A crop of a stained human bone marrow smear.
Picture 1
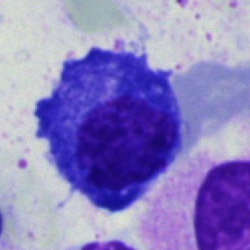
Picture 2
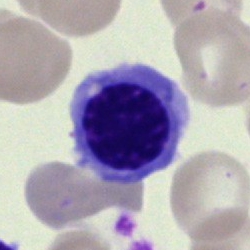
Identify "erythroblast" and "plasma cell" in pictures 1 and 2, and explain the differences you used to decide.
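The plasma cell is in picture 1; picture 2 holds the erythroblast. Outline: the plasma cell's is irregular, with small knobby projections along the left and upper edges, and the erythroblast's is roughly round with a slightly irregular, bumpy edge. Cytoplasm colour: the plasma cell's is deep blue.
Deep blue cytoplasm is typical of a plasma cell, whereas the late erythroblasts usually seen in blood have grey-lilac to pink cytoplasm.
Pale zone: in the plasma cell, a paler, mottled zone lies in the cytoplasm above and to the left of the nucleus.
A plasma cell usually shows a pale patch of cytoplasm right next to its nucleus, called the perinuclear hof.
Shared points: both have dark, coarsely clumped chromatin, dense and dark purple in the erythroblast, and neither shows nucleoli or granules.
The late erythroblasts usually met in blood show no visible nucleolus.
Neighbours: a red cell touches the lower left edge of the erythroblast.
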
